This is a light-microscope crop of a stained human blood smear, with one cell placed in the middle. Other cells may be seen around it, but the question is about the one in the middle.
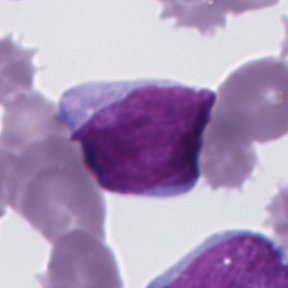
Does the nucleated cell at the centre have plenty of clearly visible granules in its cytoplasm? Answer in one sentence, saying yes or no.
No, its cytoplasm lacks visible granules entirely.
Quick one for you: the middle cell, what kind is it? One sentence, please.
Centrally within this crop lies a myeloblast.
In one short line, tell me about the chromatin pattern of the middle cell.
The chromatin is fine, with no coarse clumping anywhere.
